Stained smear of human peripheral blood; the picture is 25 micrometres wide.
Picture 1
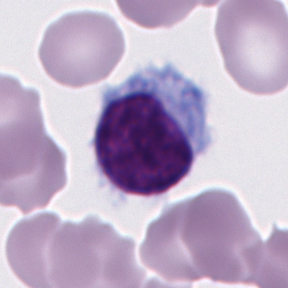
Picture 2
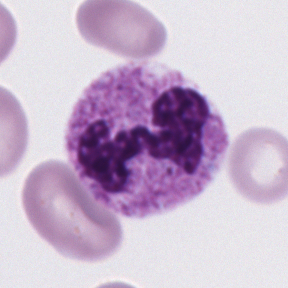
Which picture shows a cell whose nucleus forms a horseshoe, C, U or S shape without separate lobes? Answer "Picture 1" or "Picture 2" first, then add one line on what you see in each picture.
Picture 2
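In picture 1: The nucleus is round with a smooth contour.
In picture 2: The nucleus is one elongated strand that winds across the middle of the cell.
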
